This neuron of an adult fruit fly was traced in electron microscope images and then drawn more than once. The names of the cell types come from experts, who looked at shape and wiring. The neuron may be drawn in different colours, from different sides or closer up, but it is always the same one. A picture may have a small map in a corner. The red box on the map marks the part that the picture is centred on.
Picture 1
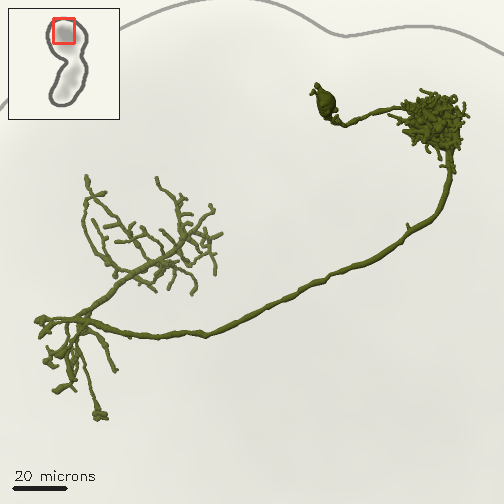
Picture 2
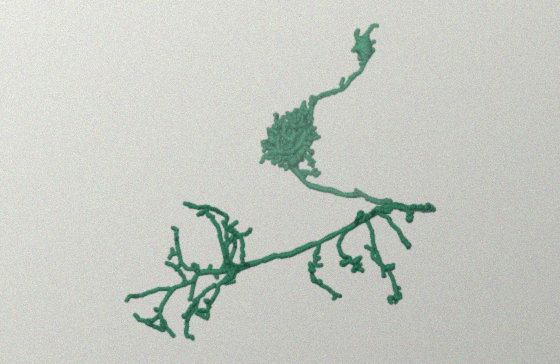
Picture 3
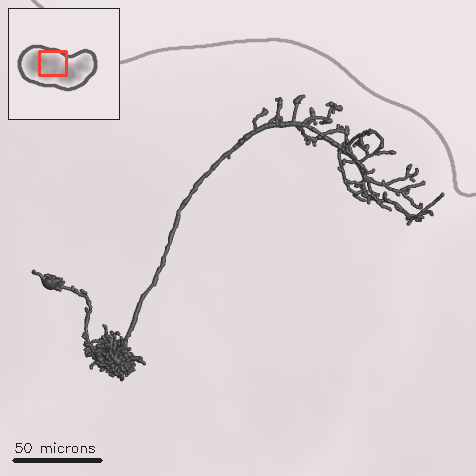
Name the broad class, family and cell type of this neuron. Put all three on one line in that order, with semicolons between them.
central-brain intrinsic neuron; class ALPN; DC1_adPN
